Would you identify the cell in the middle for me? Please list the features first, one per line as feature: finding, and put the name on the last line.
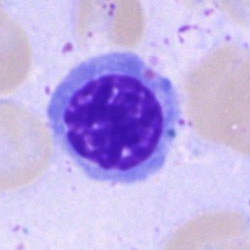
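Outline: roughly round
Nucleus: fills most of the cell
Cytoplasm: moderate rim all the way round
Granules: none seen in the cytoplasm
Chromatin: dark purple, clumped, paler gaps between clumps
Name: erythroblast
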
